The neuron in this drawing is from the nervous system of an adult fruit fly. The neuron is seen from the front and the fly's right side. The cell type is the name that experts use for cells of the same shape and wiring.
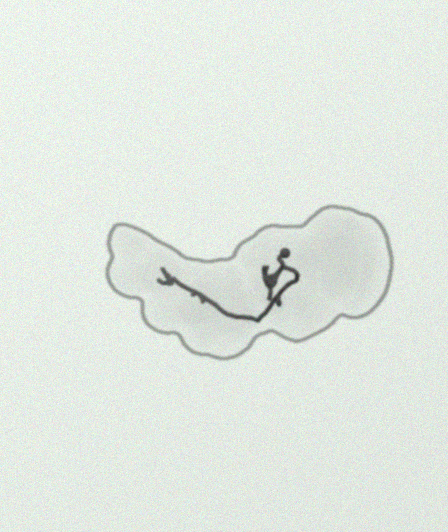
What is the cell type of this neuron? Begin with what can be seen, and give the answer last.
In this view it is wider than it is tall. Its broad class is descending neuron. It is of cell type DNpe054.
